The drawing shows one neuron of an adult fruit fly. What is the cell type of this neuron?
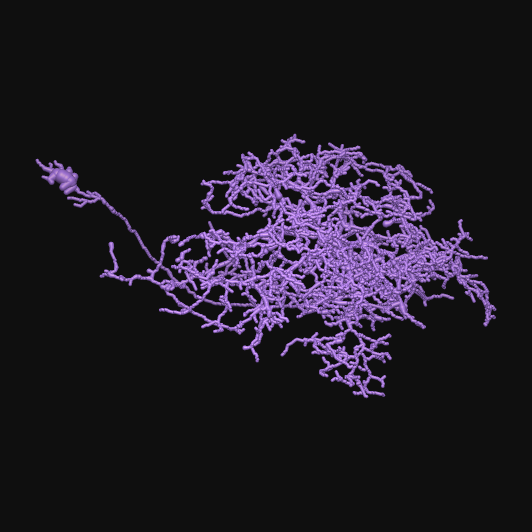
IN21A006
